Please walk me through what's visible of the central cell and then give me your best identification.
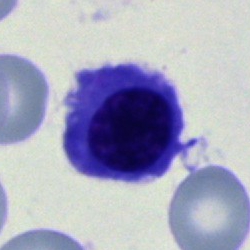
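Along the left edge especially, the cell outline is irregular and ragged. The nucleus lies off-centre, toward the right side of the cell. The cytoplasm stains deep blue. From the lower right edge a short, thin projection extends. Answer: erythroblast.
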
